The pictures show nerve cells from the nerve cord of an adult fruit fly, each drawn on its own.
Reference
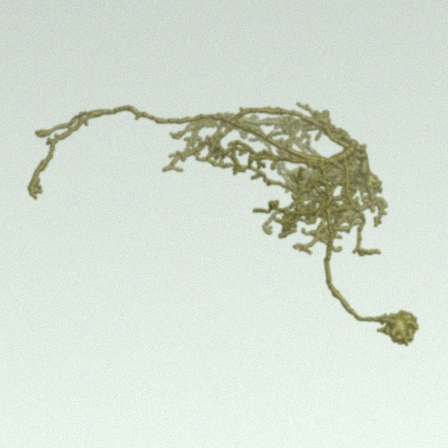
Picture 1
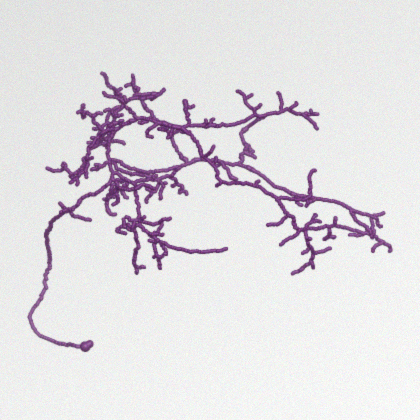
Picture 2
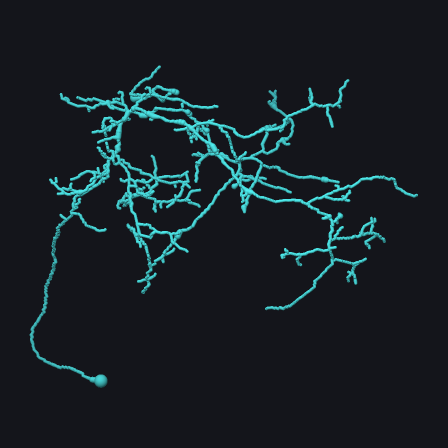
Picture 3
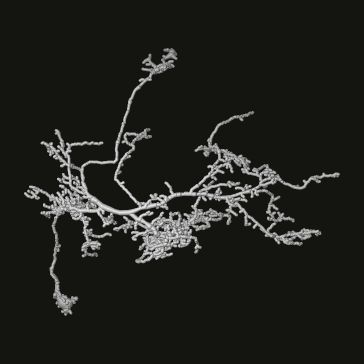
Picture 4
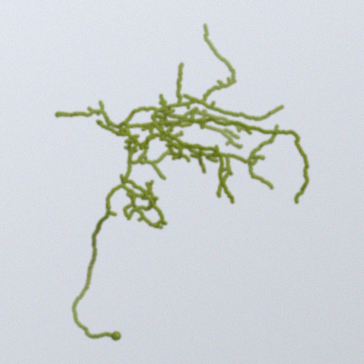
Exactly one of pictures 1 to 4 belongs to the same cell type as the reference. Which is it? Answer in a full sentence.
Picture 3 is of the same cell type.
